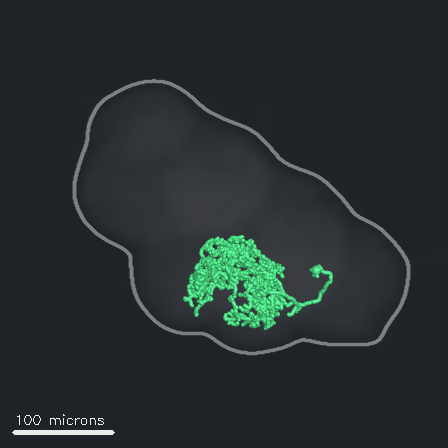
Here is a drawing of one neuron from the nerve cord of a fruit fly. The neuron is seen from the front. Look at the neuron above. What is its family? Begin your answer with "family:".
family: hemilineage 01A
